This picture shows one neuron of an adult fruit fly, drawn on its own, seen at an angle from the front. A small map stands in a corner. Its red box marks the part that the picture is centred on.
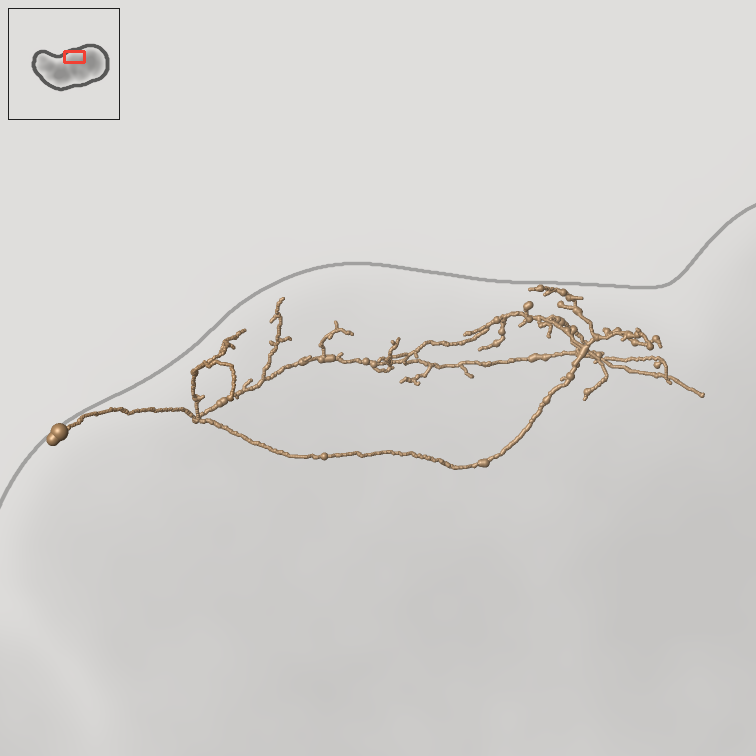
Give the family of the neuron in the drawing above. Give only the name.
hemilineage SLPpl1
